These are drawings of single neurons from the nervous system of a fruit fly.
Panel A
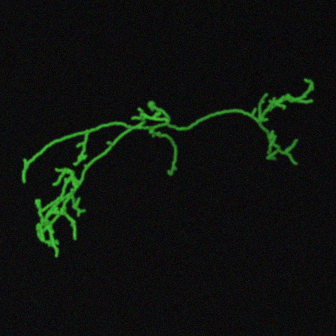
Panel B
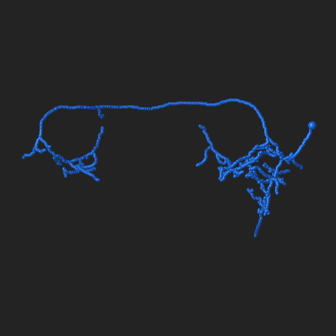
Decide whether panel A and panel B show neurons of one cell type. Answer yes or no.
no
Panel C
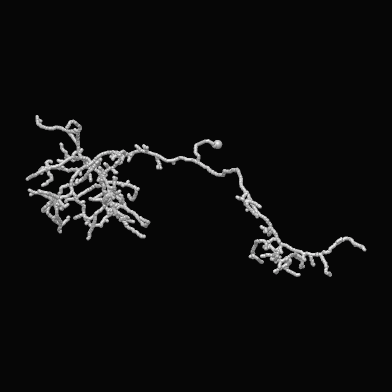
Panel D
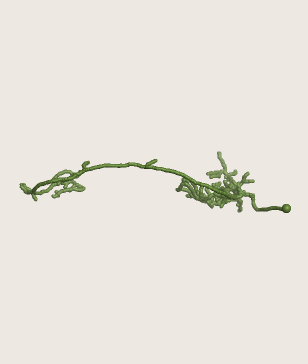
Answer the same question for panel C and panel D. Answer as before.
no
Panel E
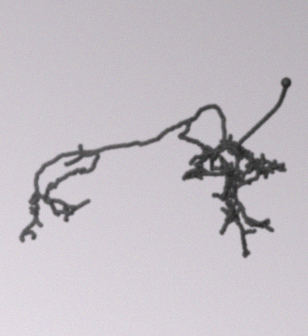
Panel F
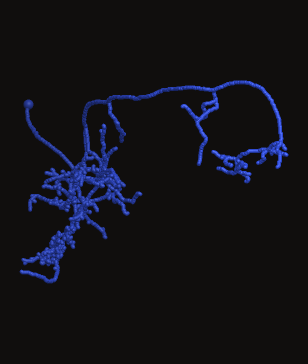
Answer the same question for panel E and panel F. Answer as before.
yes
